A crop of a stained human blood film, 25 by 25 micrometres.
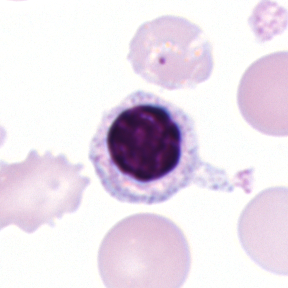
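Normoblast in the middle of the picture: its outline is roughly round, though the edge looks slightly ragged. The chromatin seems dense, dark purple and coarsely clumped, and I can see no nucleoli. A thin cytoplasmic tail reaches out towards the lower right.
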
